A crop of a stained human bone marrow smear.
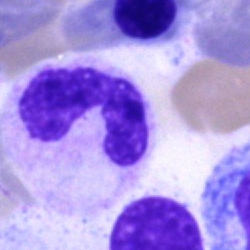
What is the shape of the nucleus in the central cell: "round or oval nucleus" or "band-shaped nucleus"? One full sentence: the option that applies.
It is a curved band, without separate lobes, that the nucleus forms.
